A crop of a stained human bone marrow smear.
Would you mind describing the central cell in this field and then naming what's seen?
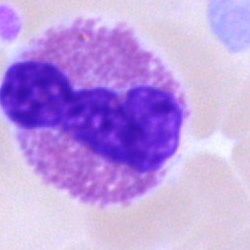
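A round outline encloses the central cell. Its nucleus is elongated, lies horizontally across the cell and is pinched by constrictions along its length. No nucleoli are visible. This is an eosinophil.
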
